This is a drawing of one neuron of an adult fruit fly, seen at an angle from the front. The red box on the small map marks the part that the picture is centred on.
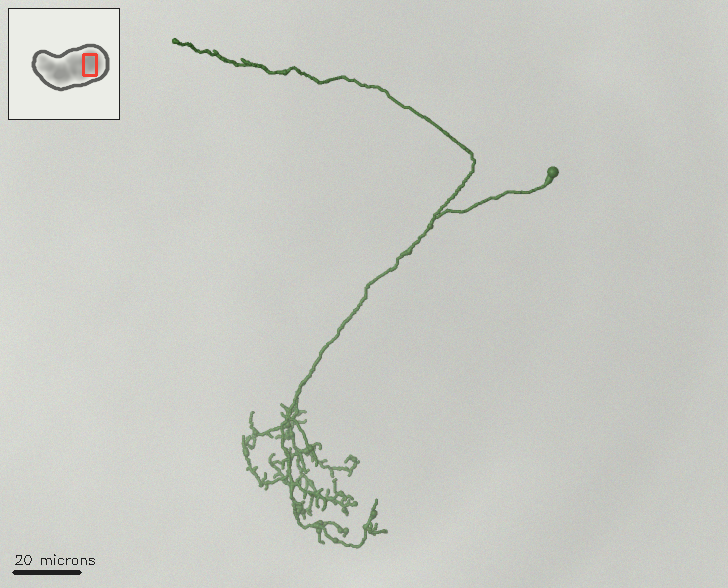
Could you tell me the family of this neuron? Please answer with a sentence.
The family is LC.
